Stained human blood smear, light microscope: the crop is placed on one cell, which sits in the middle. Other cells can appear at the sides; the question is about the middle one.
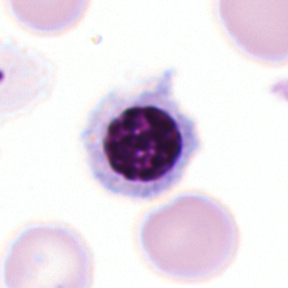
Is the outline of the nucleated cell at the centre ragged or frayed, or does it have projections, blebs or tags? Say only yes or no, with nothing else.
Yes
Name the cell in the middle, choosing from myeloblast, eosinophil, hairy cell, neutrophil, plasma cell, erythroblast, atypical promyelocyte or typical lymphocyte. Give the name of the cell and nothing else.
erythroblast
